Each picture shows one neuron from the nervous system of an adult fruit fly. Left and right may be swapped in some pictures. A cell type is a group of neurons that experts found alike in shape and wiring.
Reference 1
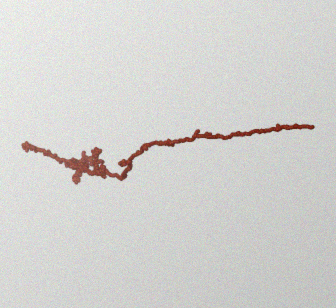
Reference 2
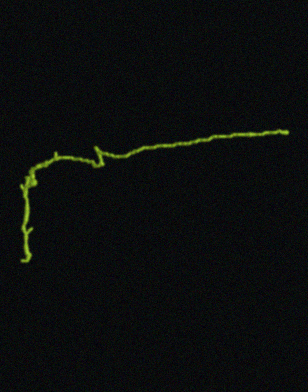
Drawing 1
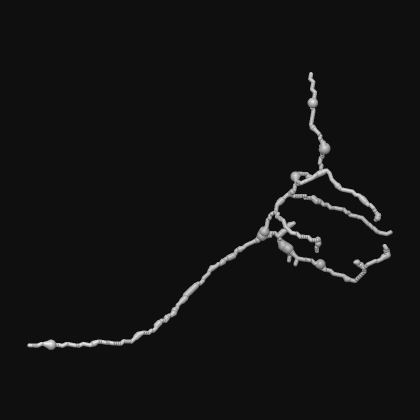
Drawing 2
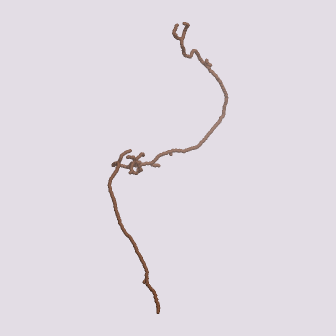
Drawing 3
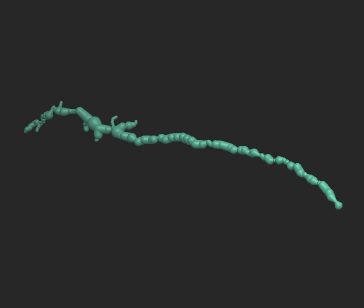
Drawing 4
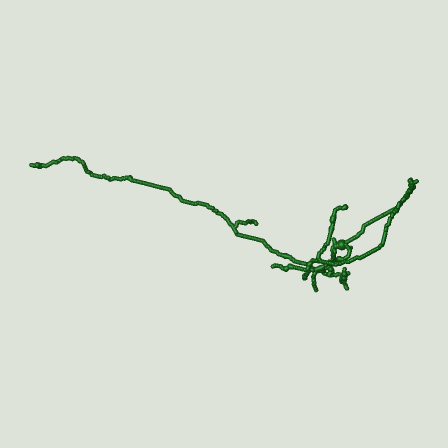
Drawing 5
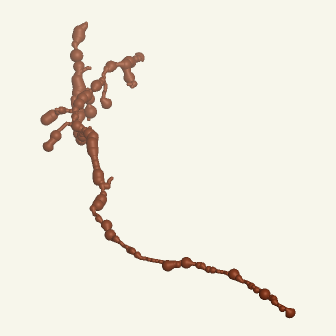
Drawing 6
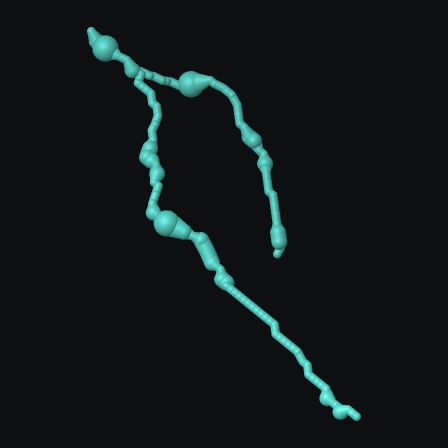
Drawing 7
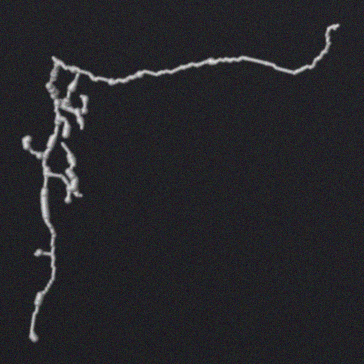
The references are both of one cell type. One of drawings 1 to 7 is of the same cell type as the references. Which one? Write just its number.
7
